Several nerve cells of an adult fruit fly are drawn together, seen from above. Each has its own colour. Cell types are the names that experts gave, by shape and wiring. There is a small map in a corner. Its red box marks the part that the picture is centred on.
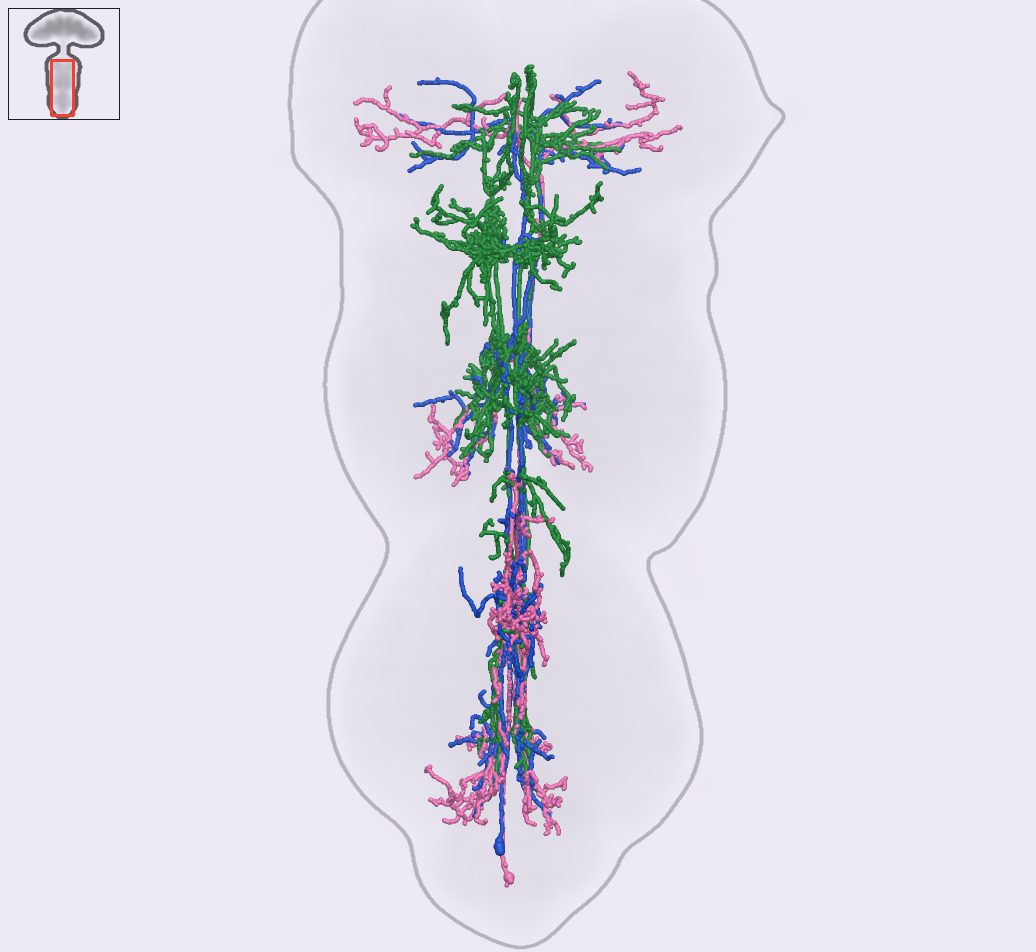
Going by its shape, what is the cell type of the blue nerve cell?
IN05B021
